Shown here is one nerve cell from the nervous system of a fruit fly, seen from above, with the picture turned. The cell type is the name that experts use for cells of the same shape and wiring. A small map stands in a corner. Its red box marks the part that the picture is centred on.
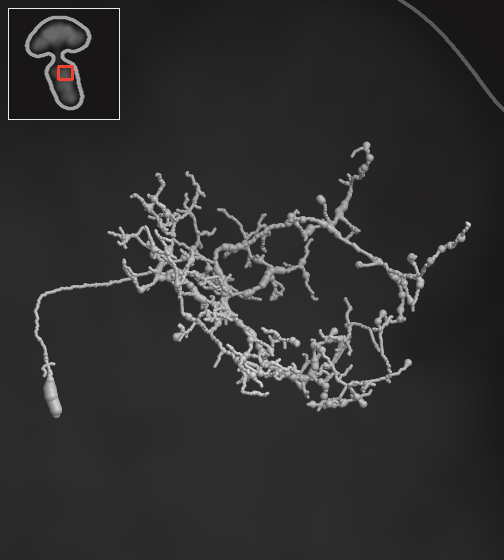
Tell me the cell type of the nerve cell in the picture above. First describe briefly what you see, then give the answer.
It is in the nerve cord and does not reach the brain. The cell body is at the lower left of the picture. Dozens of branch ends can be seen. It is a nerve-cord intrinsic neuron. The cell type is IN13B026.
